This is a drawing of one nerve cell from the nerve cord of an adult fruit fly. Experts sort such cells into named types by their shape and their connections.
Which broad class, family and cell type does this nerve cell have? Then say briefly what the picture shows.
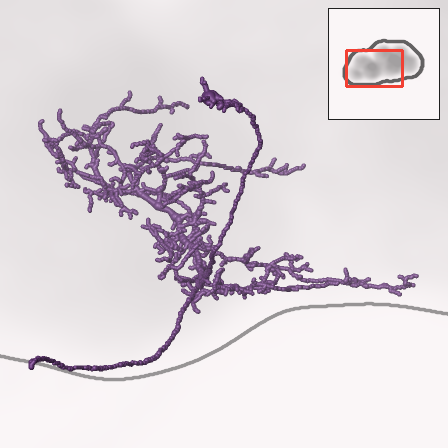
This is a motor neuron of the nerve cord. Its family is hemilineage 08A. The cell type is hi1 MN. The picture shows dozens of branch ends. As drawn here it is wider than it is tall.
